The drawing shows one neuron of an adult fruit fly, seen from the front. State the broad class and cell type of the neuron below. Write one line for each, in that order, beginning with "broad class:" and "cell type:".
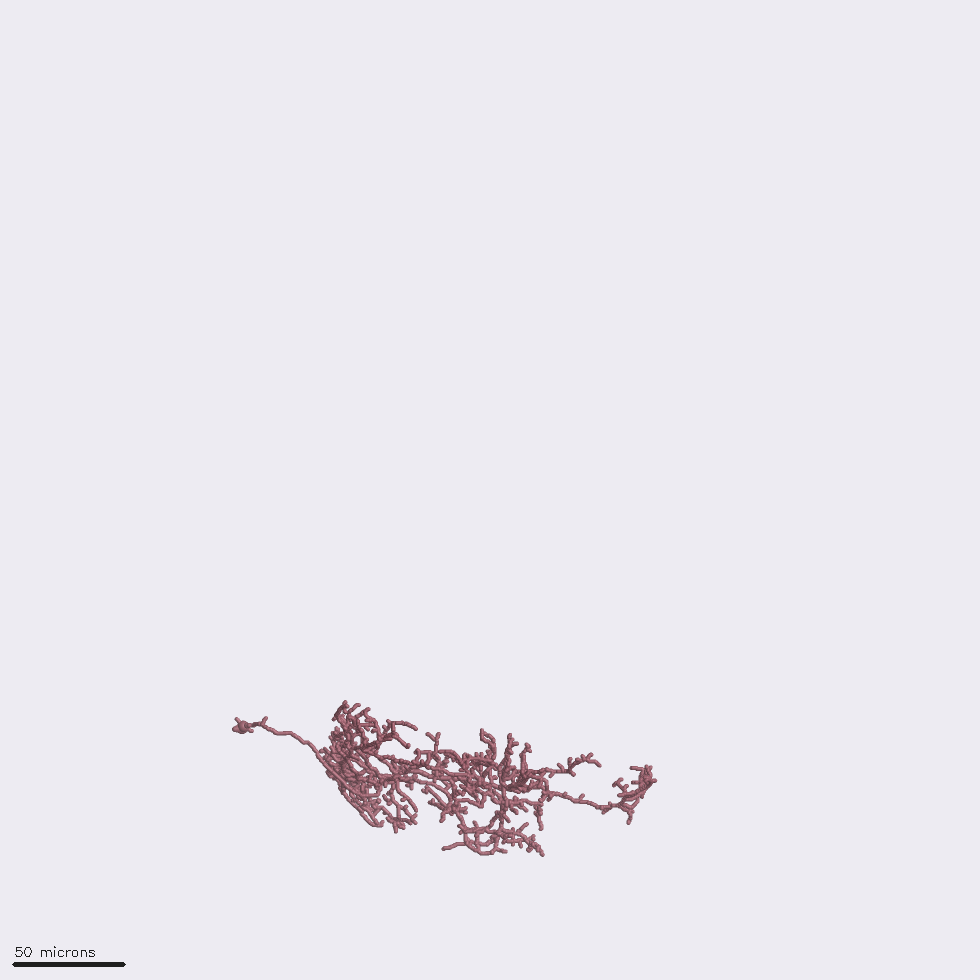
broad class: central-brain intrinsic neuron
cell type: GNG069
